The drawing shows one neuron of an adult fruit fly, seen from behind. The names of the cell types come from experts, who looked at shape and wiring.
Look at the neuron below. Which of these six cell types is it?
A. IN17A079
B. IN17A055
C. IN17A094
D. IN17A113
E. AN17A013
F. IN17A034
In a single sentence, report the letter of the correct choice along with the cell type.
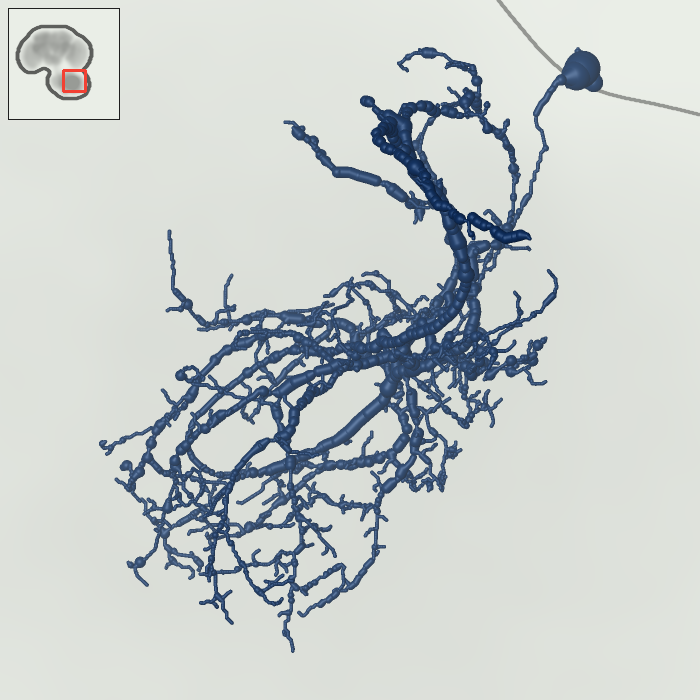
The neuron's cell type is IN17A034, which is option F.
